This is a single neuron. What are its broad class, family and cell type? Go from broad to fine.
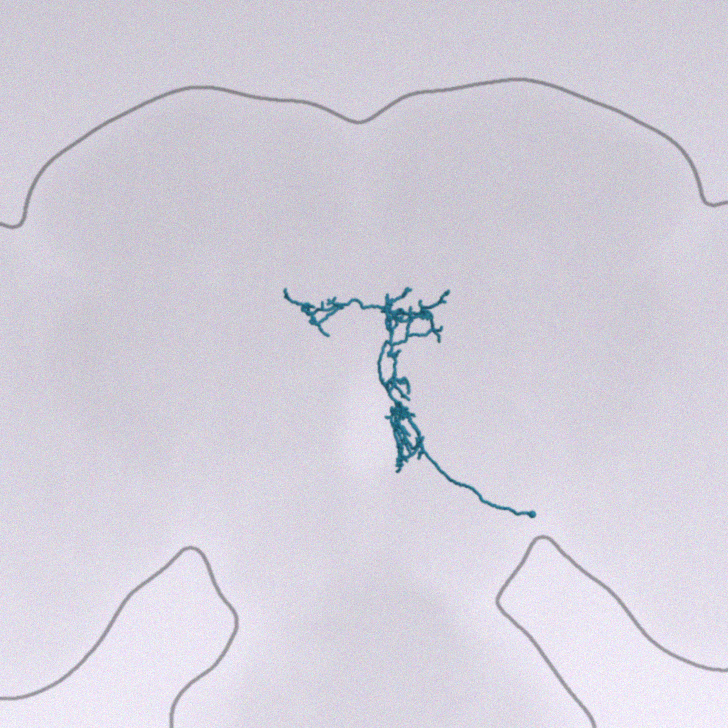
central-brain intrinsic neuron; hemilineage VESa1; VES101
